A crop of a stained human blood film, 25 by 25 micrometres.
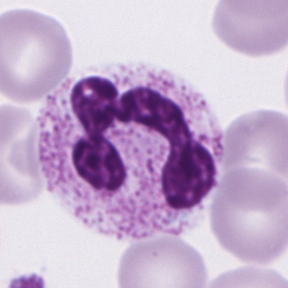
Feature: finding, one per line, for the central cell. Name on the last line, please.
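Size: about 16 micrometres across
Lobes: the nucleus is divided into three, filling about 40% of the cell's area
Chromatin: dark purple, coarsely clumped
Cytoplasm: pale pink, with small pink-violet granules scattered throughout
Cell: segmented neutrophil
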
